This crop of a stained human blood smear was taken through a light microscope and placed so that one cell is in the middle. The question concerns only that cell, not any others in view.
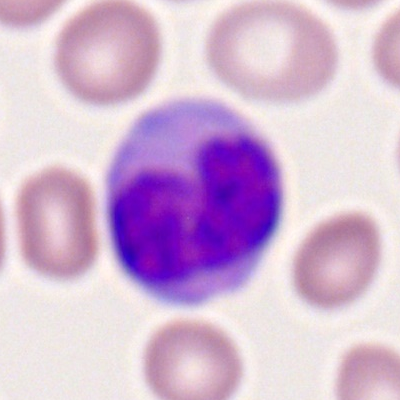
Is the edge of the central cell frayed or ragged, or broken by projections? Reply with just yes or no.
No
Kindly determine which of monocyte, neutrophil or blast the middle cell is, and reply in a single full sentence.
The cell at the central position in this crop is a monocyte.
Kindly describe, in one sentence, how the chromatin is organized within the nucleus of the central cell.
Its chromatin is clumped in a coarse pattern.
